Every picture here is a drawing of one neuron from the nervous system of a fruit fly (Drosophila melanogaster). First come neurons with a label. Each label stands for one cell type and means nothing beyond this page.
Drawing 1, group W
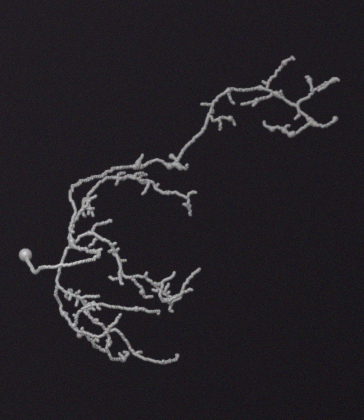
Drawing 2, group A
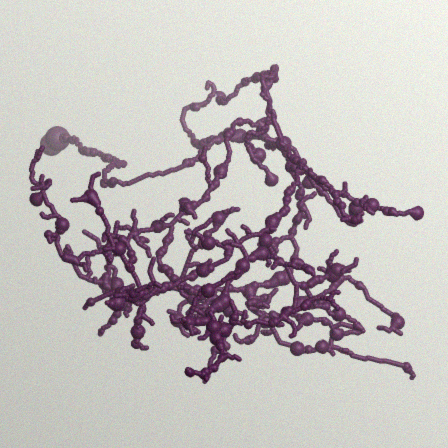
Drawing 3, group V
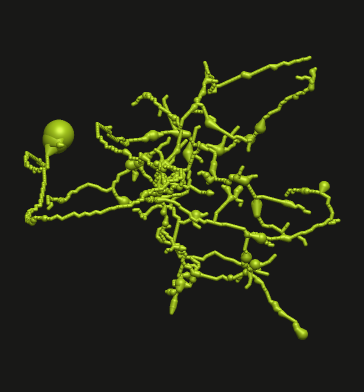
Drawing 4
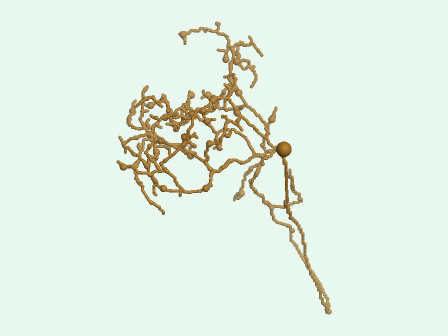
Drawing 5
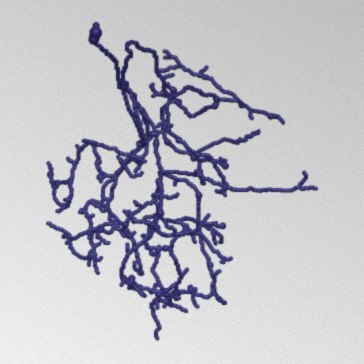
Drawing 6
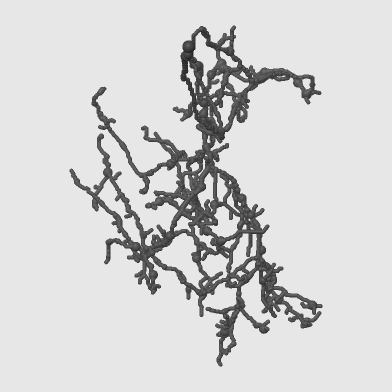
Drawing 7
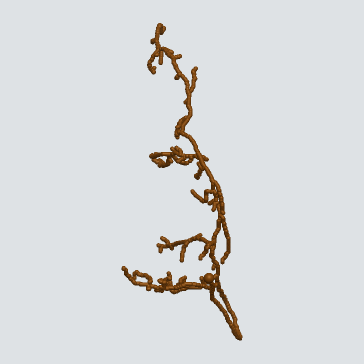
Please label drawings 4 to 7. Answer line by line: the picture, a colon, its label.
4: group V
5: group A
6: group A
7: group W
